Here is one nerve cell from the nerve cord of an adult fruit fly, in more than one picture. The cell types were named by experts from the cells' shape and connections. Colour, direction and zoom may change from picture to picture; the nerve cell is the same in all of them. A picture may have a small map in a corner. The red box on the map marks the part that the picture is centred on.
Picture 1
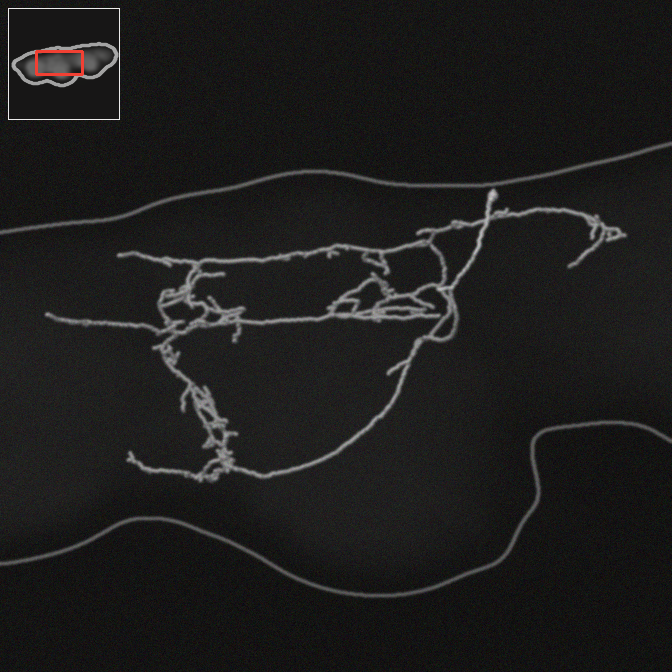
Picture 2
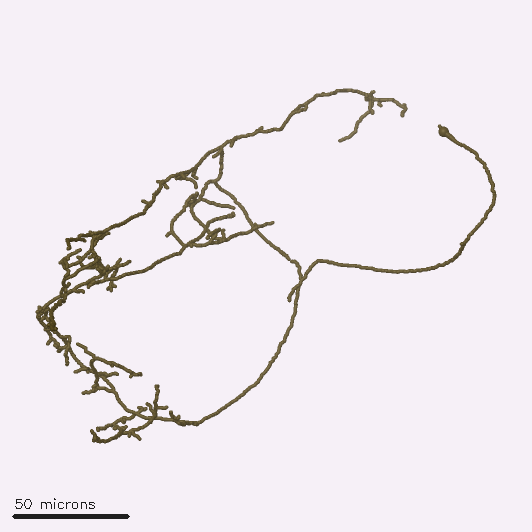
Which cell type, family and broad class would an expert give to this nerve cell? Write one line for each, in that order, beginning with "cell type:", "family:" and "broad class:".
cell type: IN19B072
family: hemilineage 19B
broad class: nerve-cord intrinsic neuron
